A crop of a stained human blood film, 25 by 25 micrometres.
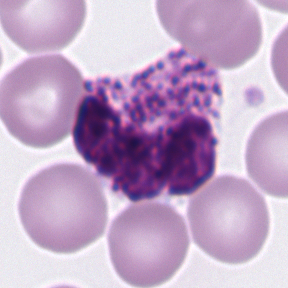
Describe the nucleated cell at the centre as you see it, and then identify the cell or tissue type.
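An irregular outline, rather than a smoothly round one, bounds the cell. The nucleus is divided into several connected lobes and lies across the lower part of the cell. Between the separate granules, pale pinkish cytoplasm is visible. This is a basophil.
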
